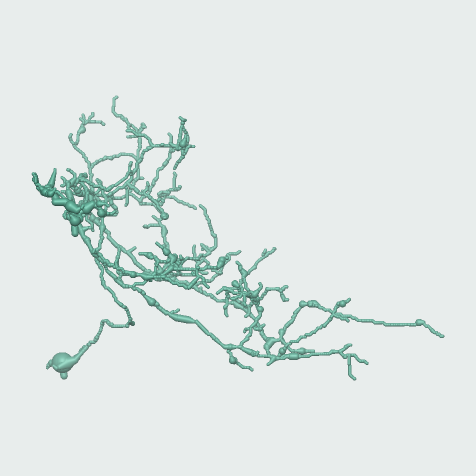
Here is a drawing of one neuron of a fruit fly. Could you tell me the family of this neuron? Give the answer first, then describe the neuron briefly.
Its family is hemilineage WEDa1. It is a central-brain intrinsic neuron. The picture shows dozens of branch ends. In this view it is wider than it is tall.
